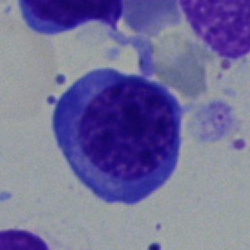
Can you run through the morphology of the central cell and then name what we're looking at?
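Looking first at the nucleus, it sits off-centre, toward the upper right of the cell. Its chromatin is dark purple and speckled rather than smooth. Around it the cytoplasm is a deep blue, and the rim is widest on the left and lower side. This, then, is an erythroblast.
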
